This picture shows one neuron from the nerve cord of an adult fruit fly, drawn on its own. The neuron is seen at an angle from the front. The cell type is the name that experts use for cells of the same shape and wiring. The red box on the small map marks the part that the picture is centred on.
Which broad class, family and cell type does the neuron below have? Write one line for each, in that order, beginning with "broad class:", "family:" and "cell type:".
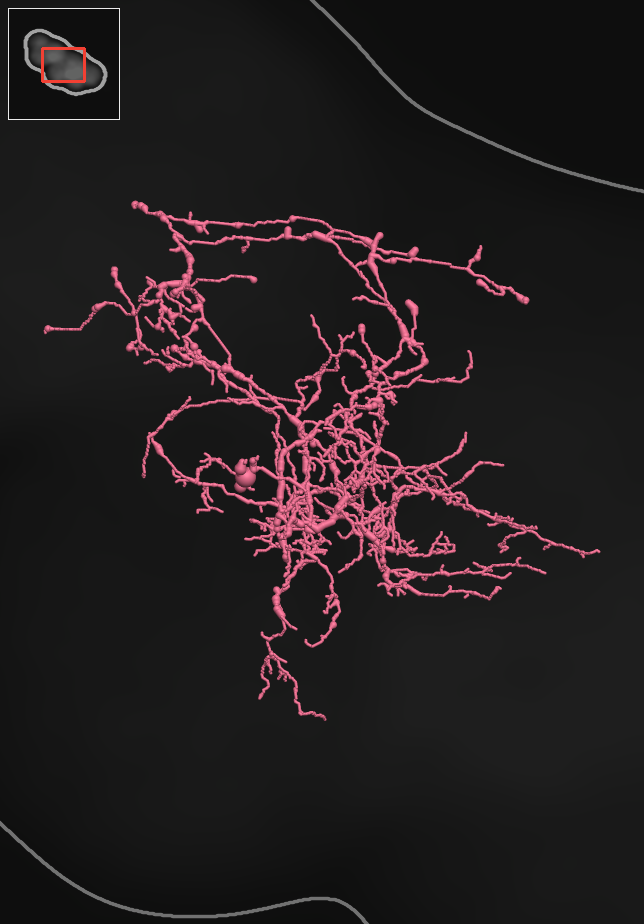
broad class: nerve-cord intrinsic neuron
family: hemilineage 17A
cell type: IN17A060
